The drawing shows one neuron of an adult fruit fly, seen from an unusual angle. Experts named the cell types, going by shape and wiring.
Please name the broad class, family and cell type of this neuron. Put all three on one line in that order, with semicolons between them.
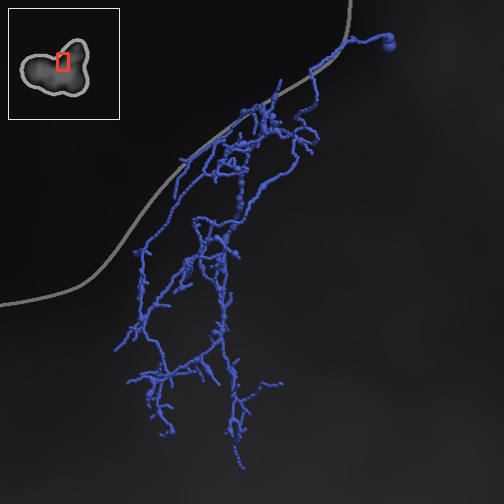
nerve-cord intrinsic neuron; hemilineage 11B; IN11B019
